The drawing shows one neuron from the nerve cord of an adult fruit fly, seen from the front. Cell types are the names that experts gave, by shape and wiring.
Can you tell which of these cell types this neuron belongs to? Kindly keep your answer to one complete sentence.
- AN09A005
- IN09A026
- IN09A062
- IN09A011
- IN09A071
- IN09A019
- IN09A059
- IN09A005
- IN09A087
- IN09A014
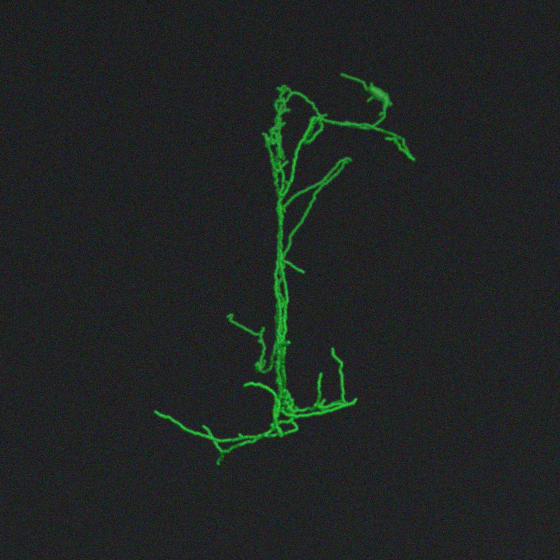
Under the cell type AN09A005 falls this neuron.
